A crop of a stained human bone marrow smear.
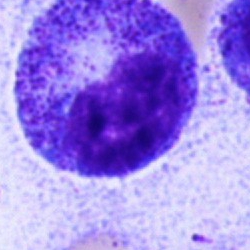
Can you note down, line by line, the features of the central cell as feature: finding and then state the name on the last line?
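Outline: round and smooth
Nucleus: off-centre, toward the lower right
Cytoplasm: fills the upper left part
Pale area: few granules, just above the nucleus
Name: promyelocyte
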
